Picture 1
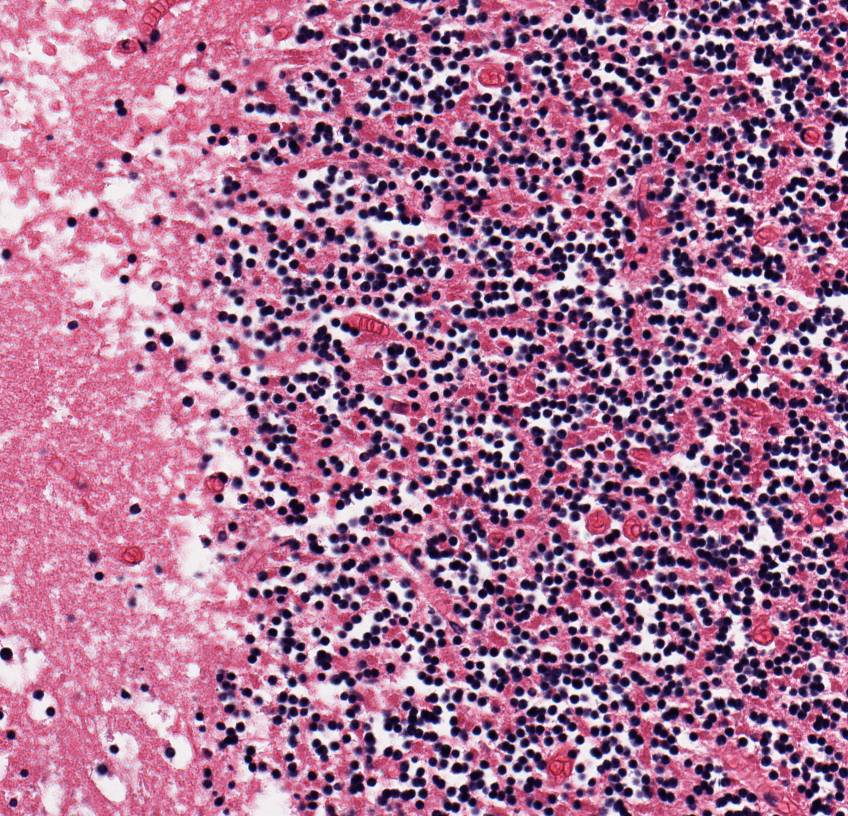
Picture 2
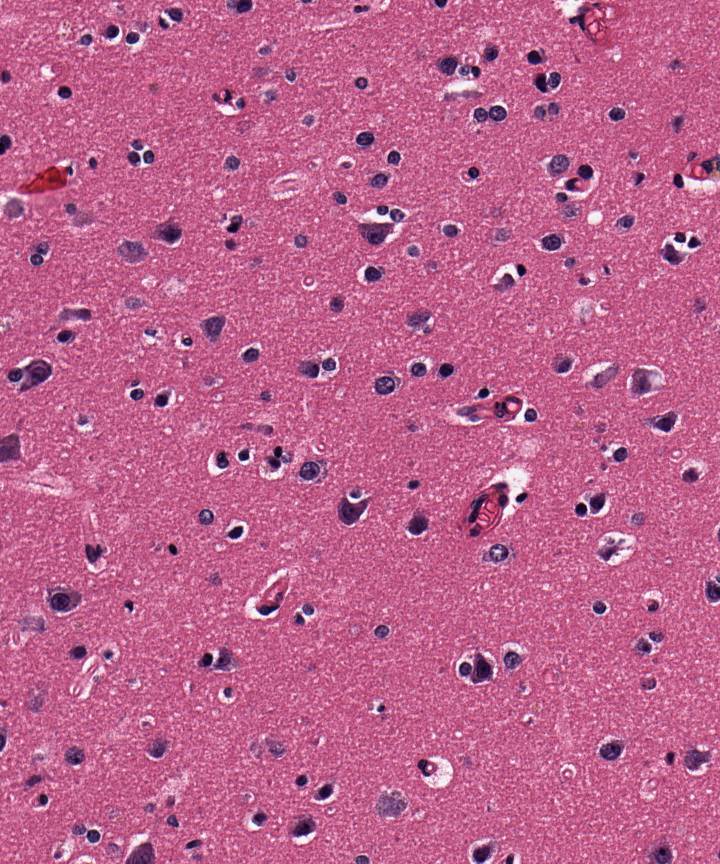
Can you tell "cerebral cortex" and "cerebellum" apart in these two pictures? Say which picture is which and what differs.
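Cerebellum is picture 1; cerebral cortex is picture 2. Picture 1: pale pink, sparsely nucleated fibrillary zone in left third; densely cellular zone in right two-thirds. Dense zone packed with small, round, dark nuclei, scant cytoplasm; thin-walled capillaries with red blood cells scattered through it.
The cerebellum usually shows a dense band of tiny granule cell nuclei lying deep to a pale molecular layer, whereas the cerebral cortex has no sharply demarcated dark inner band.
Picture 2: uniform, finely granular pink background, cells evenly scattered, no organised units. Small, round, dark nuclei with little cytoplasm predominate; fewer larger cells, angular or triangular, with purplish cytoplasm lie among them.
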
